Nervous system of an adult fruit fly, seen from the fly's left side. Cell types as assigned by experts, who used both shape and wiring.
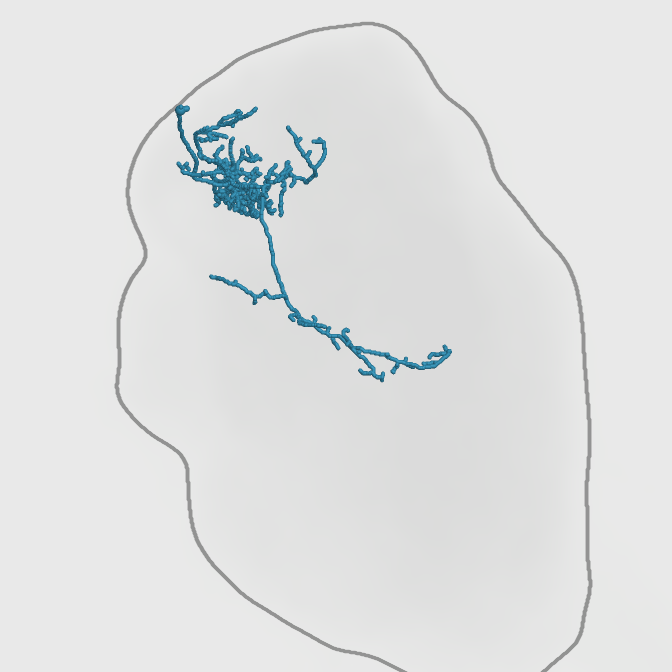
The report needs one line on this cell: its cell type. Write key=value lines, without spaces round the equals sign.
cell_type=AOTU016_a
